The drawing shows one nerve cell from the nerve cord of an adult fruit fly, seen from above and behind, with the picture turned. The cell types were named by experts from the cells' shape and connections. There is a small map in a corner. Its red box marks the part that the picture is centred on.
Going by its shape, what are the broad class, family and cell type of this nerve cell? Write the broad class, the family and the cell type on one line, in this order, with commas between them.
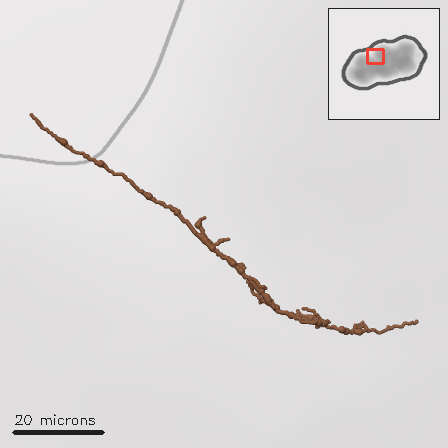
sensory neuron entering the nerve cord, class mechanosensory tactile, SNta43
